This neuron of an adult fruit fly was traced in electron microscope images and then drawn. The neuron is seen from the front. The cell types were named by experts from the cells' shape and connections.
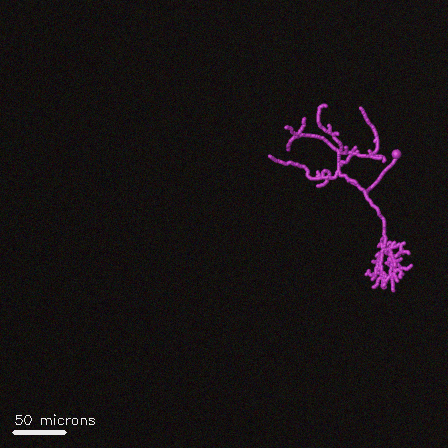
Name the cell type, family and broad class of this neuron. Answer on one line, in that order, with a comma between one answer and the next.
LoVP17, hemilineage VPNp&v1_posterior, visual projection neuron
